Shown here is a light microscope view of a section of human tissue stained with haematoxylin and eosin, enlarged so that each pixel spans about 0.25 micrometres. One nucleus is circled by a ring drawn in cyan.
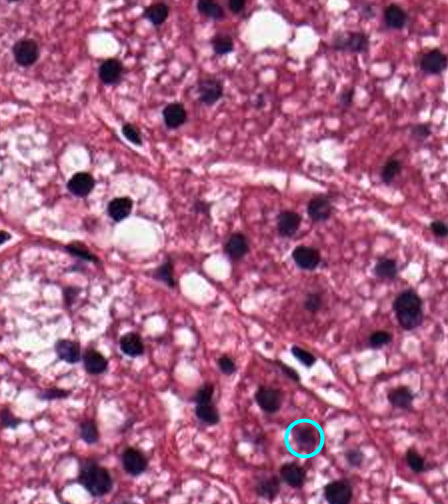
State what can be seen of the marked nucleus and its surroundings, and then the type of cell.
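The nucleus is roughly round and dark purple, with a soft, slightly blurred edge. The cytoplasm around the nucleus is pink and finely granular, with small clear vacuoles scattered through it. The cell's own border is hard to make out against the neighbouring cells. The cell sits within a cord of similar cells, and thin pink strands separate this cord from the adjacent ones. This is an adrenal cortical cell.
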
